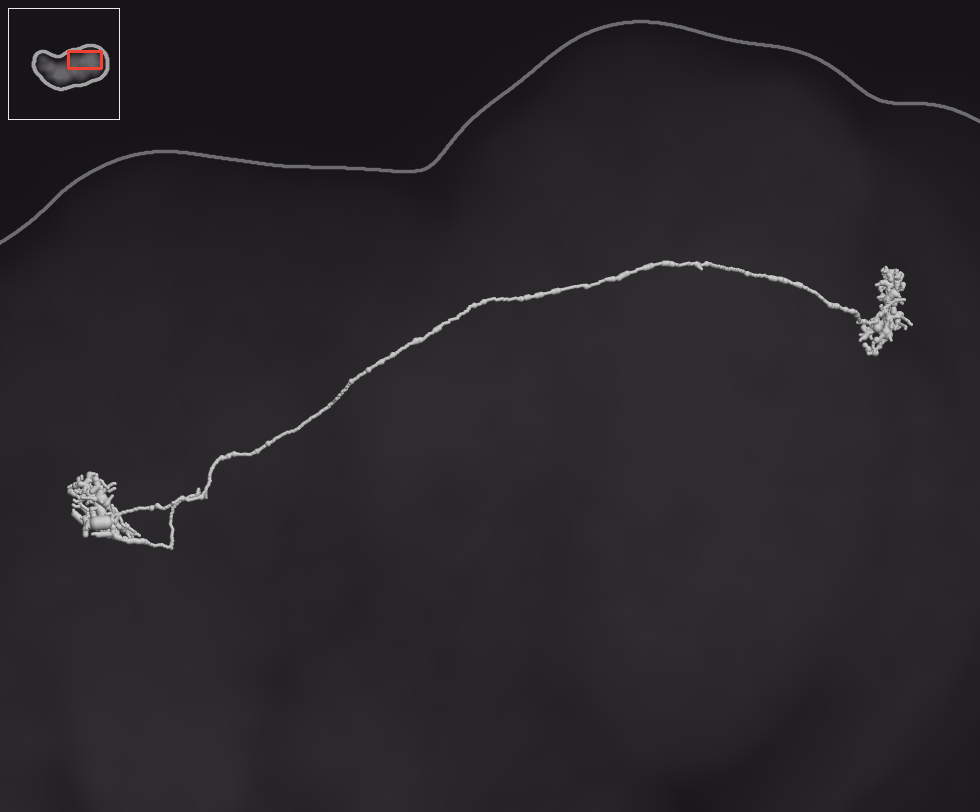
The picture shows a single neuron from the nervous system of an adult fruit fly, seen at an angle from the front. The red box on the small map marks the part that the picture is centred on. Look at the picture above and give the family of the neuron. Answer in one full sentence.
Family TuTuB is the one that contains this neuron.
